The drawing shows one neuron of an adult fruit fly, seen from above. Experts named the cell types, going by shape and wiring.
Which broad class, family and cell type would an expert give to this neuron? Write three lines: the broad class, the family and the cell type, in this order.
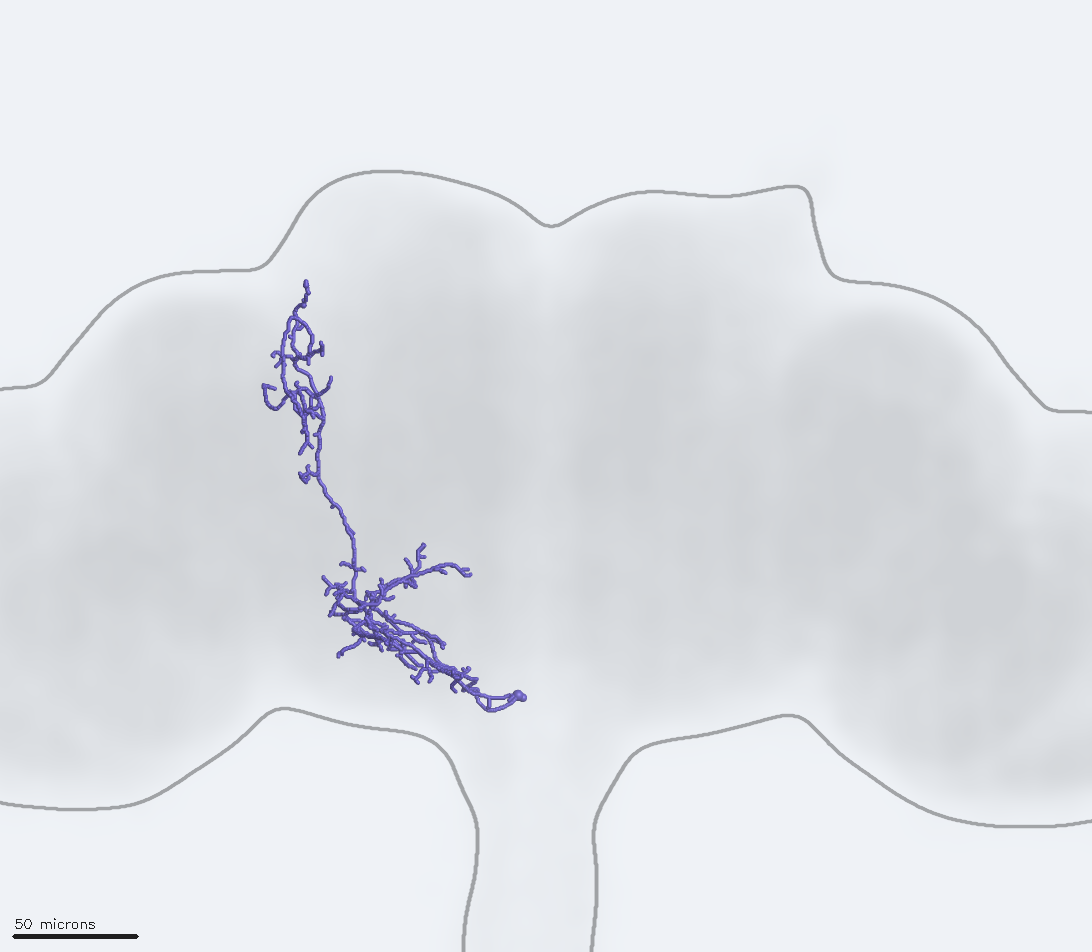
central-brain intrinsic neuron
hemilineage LB3
CB0982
